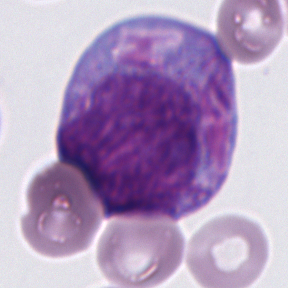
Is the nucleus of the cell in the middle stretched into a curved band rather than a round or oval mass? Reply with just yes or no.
No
